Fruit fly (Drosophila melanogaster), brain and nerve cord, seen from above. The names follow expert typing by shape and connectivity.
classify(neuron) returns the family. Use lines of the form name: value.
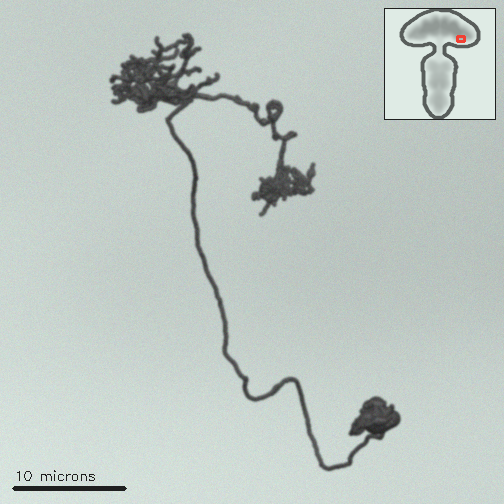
family: T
